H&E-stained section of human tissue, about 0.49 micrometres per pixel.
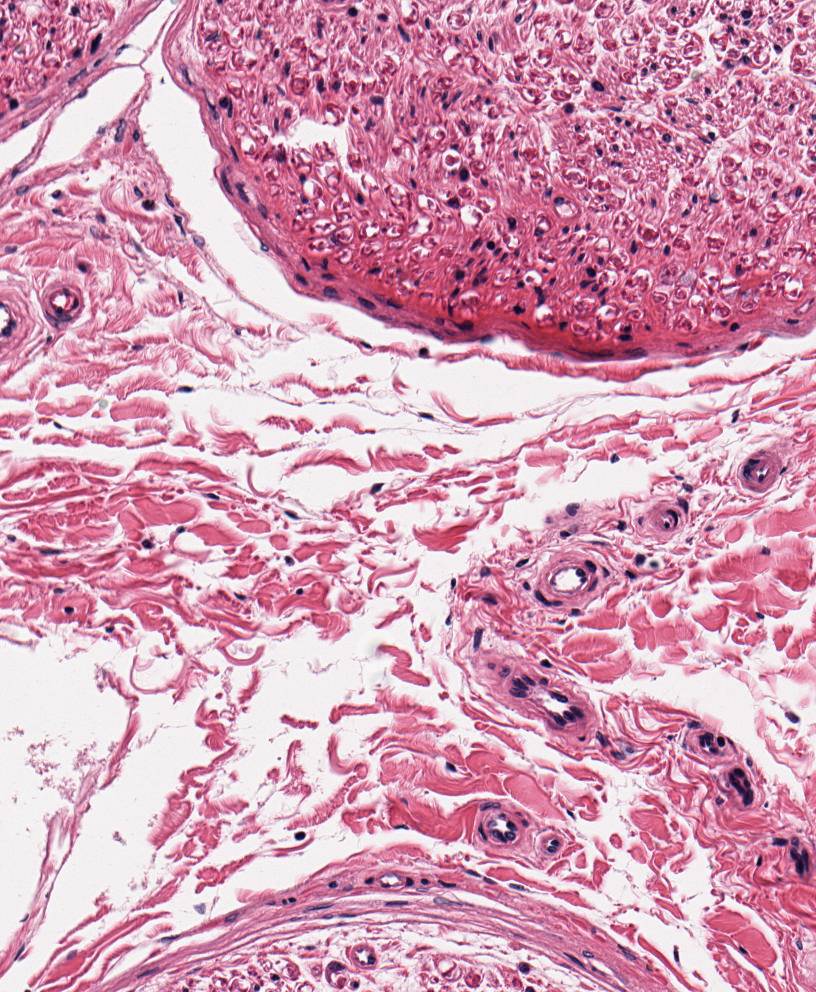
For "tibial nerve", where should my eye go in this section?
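Much here goes with the tibial nerve.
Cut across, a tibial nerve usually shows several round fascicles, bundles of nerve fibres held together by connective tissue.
Here a large rounded bundle fills the top, a second is cut at the bottom edge, and loose connective tissue lies between them.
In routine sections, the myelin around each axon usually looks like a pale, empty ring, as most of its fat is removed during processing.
The pale rings in the top bundle fit that: it is made of many small round profiles cut across, each a pale ring around a central pink dot. Otherwise, just seen: a thin layered sheath of flattened cells with elongated dark nuclei bounds the top bundle, and between the bundles the connective tissue is wavy pink collagen bundles separated by wide clear spaces.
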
